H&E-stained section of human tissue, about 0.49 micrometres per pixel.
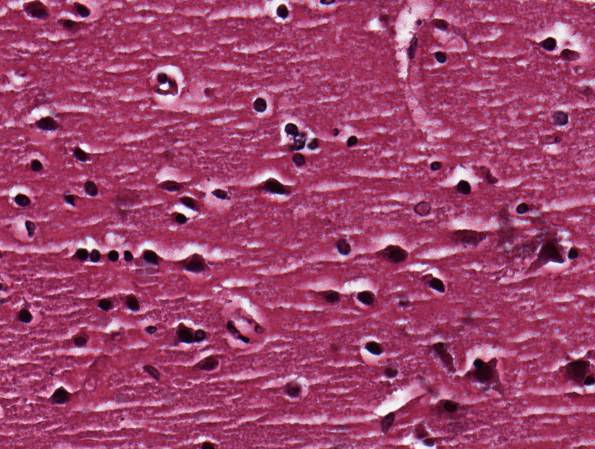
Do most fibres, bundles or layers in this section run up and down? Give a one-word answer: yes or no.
No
